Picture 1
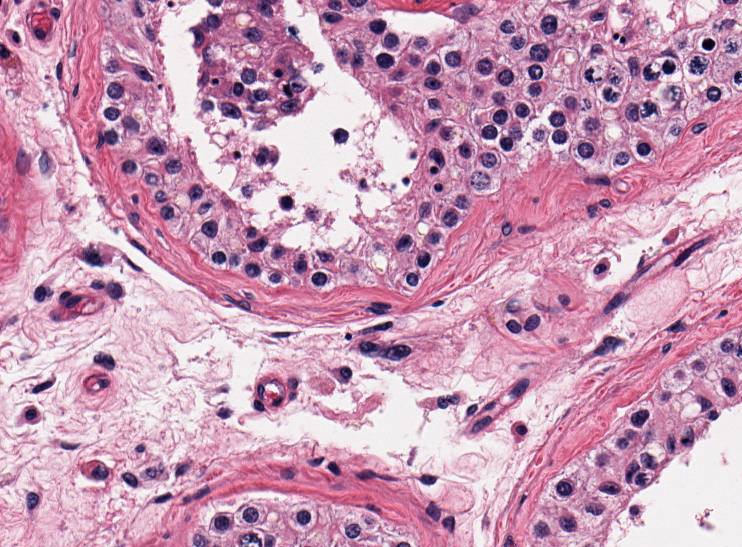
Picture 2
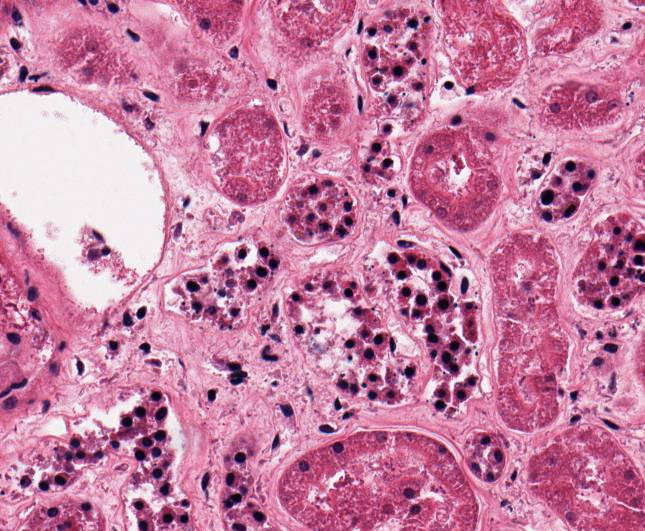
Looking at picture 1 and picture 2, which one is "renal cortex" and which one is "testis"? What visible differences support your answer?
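As far as I can tell, picture 1 is the testis and picture 2 the renal cortex. Picture 1 holds several tubules cut across, the largest filling the upper half, with loose stroma between them, whereas picture 2 is crowded with round to oval cross-sections parted by narrow strips of stroma. Around each tubule in picture 1 runs a thick band of pink, wavy fibrous tissue with flattened dark spindle-shaped nuclei; the stroma in picture 2 is pale pink and loose instead. The linings differ too: a stratified epithelium several cells thick, of rounded cells with round dark nuclei, in picture 1, against cuboidal cells with abundant granular pink cytoplasm in many tubules of picture 2. Some cells in the upper right of the epithelium in picture 1 also contain clear round vacuoles in their cytoplasm.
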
